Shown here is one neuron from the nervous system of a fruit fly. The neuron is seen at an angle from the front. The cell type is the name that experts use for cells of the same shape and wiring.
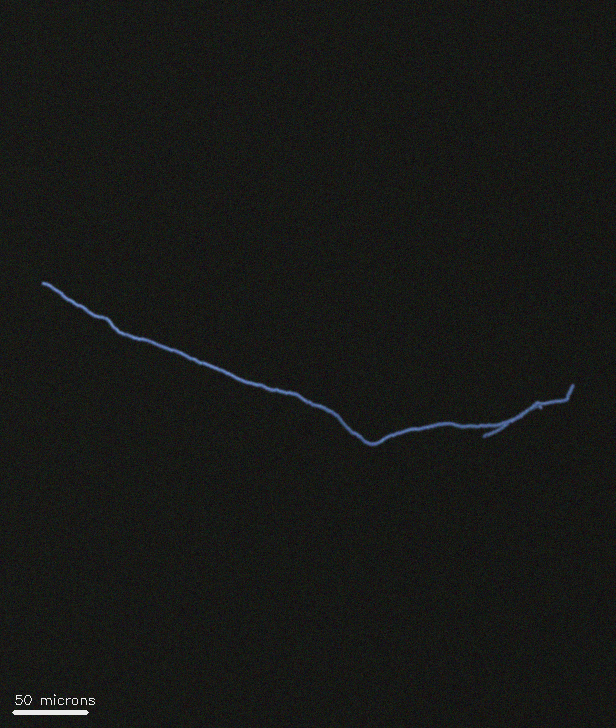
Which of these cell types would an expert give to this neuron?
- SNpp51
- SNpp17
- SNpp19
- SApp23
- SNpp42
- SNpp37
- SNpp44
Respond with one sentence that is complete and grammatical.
Typed by cell type, the neuron is SApp23.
